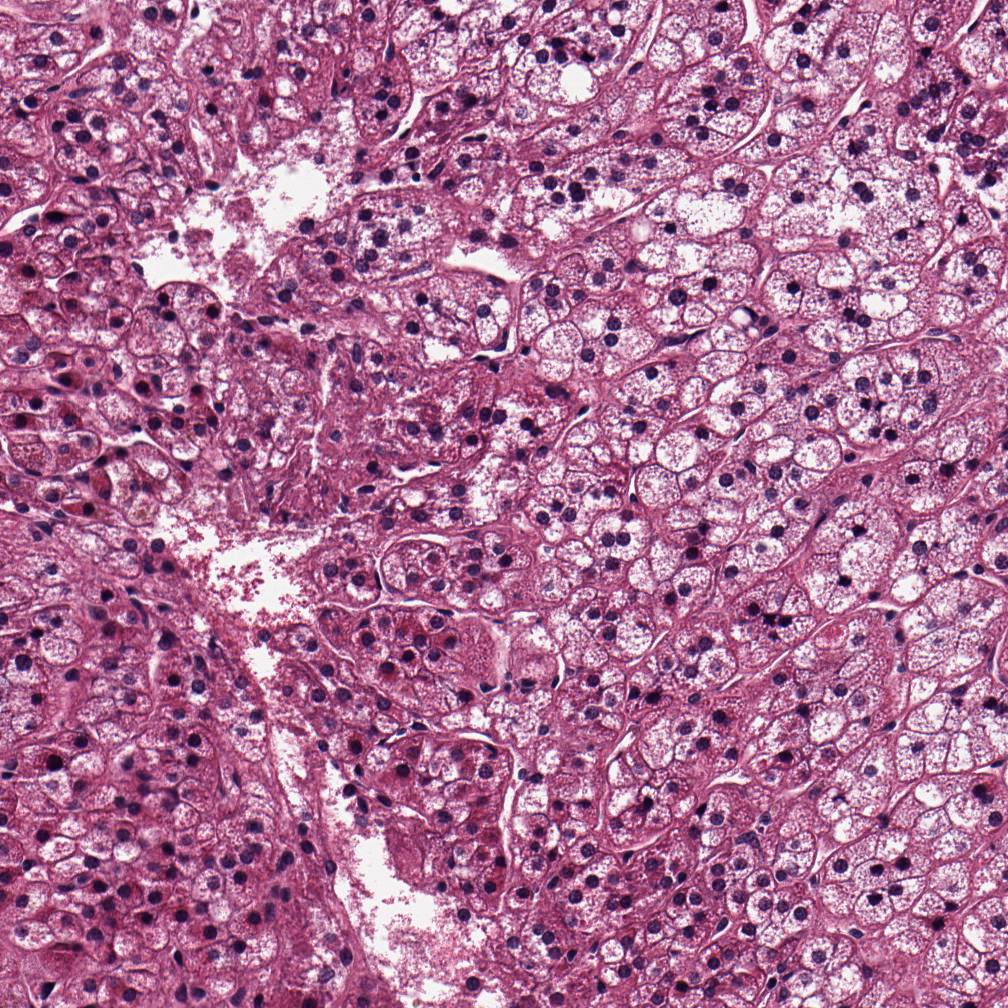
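Adrenal gland, haematoxylin and eosin stain: most cells, particularly in the right half, have pale, finely vacuolated, foamy cytoplasm. Scattered groups at left and lower left have denser, pinker, granular cytoplasm. Each cell has one small, round, dark nucleus, fairly uniform throughout.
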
